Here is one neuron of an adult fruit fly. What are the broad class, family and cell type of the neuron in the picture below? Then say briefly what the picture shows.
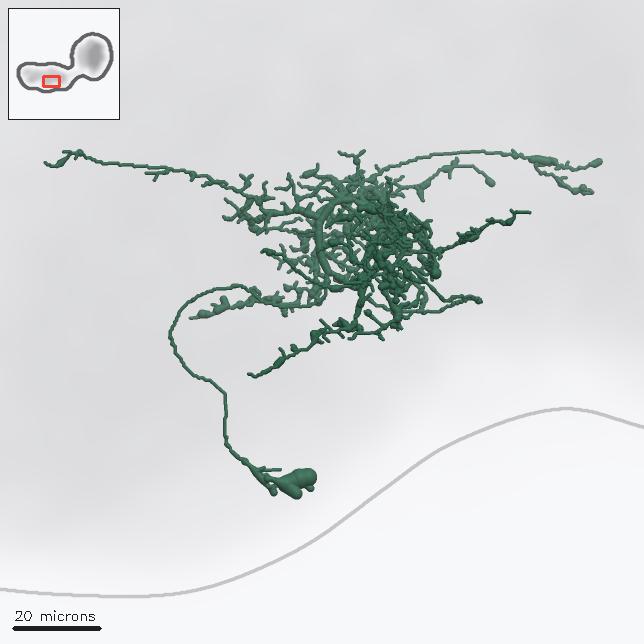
Its broad class is nerve-cord intrinsic neuron. Its family is hemilineage 00A. Its cell type is IN00A014. The cell body is at the bottom of the picture. By the scale bar it is about 130 microns wide in this view.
